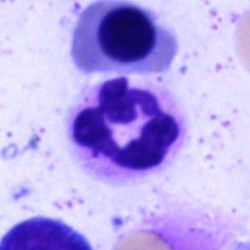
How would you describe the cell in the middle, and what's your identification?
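The outline looks round. The nucleus seems split into several lobes, set in a ring around a pale central space, and its chromatin is dark purple and densely clumped. Around it, the cytoplasm is pale pinkish-lilac. So this is a segmented neutrophil.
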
